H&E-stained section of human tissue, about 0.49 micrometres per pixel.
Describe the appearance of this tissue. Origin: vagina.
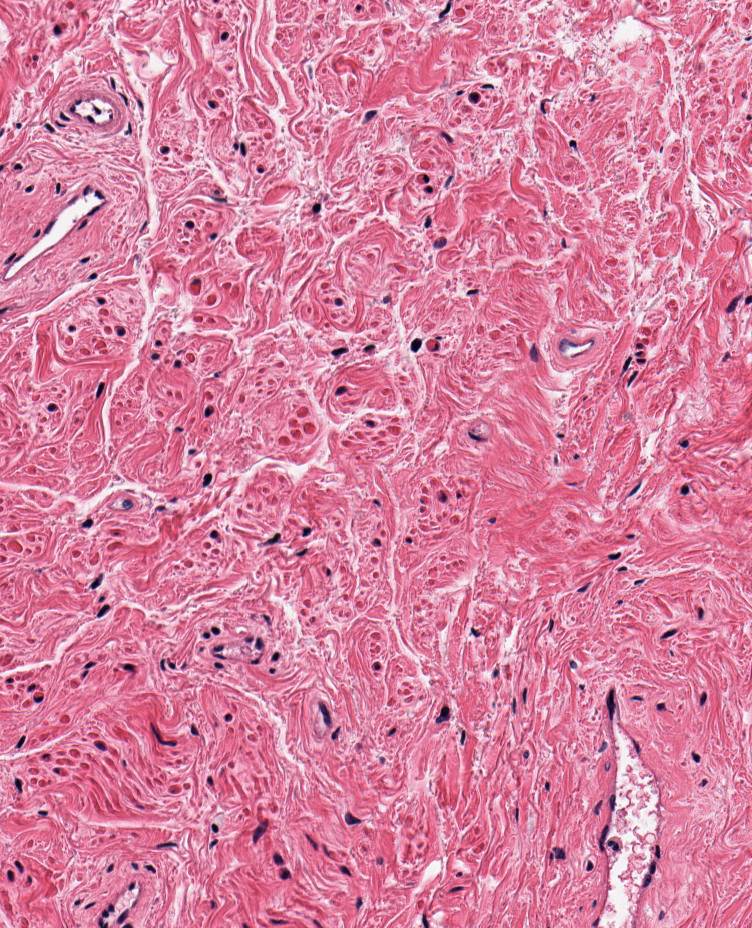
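Densely packed pink fibrous tissue fills the whole field, without epithelium. Fibres form wavy, irregularly swirling bundles rather than parallel. Sparse small dark nuclei, mostly elongated or spindle-shaped, lie singly. A few small thin-walled vessels with slit-like lumens sit at the left edge and lower right.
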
